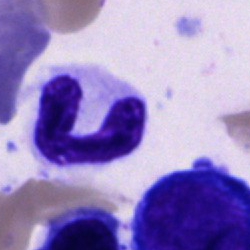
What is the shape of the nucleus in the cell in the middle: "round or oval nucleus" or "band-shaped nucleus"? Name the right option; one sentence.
This cell has a nucleus bent into a band, not split into lobes.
